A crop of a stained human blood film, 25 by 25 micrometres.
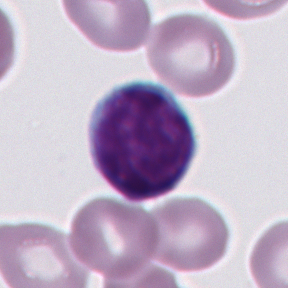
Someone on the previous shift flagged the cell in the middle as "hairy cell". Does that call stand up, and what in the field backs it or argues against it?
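That name does not suit this cell; it is a typical lymphocyte. The cytoplasm decides it. It forms at most a very thin pale bluish rim around the nucleus, and that speaks against hairy cell.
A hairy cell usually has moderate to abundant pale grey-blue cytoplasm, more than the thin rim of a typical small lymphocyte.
No granules are seen in that rim, which fits typical lymphocyte.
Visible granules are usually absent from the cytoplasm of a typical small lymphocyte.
No nucleoli are visible in the nucleus, and this would suit both names.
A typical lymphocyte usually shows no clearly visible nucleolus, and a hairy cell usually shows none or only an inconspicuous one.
The nucleus, about 10 by 8 micrometres, is round to slightly oval with no indentation. The cell outline is smooth and roughly round, and no vacuoles are seen in the cell.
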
